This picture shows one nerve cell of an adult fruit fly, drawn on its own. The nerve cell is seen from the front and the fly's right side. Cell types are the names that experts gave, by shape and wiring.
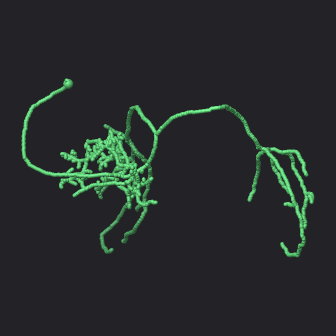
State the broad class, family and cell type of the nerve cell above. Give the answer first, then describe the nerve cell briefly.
It is a nerve-cord intrinsic neuron. The family is hemilineage 18B. The cell type is IN18B046. The cell body is at the upper left of the picture. In this view it is wider than it is tall.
